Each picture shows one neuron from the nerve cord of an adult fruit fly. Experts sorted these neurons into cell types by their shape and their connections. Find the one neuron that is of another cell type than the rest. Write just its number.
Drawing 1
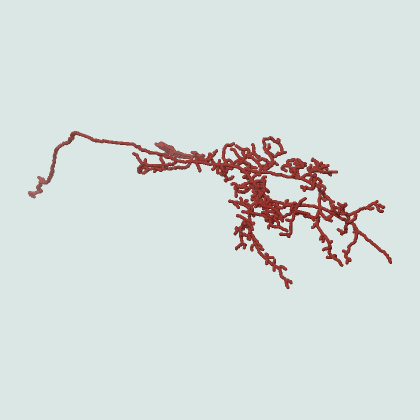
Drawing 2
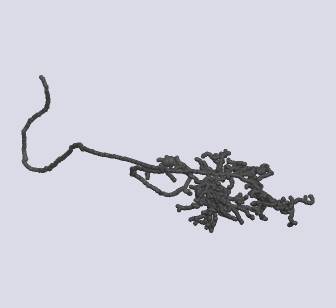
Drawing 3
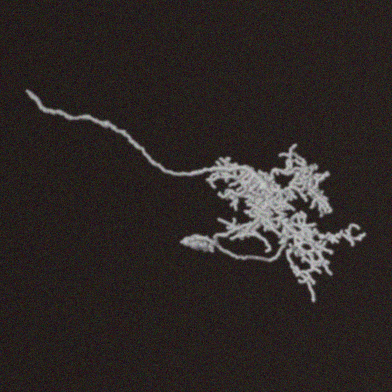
3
